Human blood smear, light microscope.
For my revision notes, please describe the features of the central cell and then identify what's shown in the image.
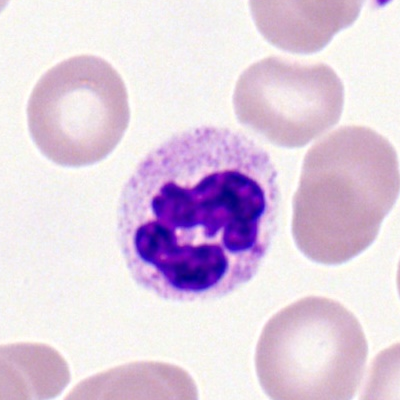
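Round, smooth-edged, no projections from the surface. The lobes of the nucleus curve around a small pale patch near the cell's centre, and I can't make out any nucleoli. Fine lilac granules are spread evenly through the cytoplasm. So: a segmented neutrophil.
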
